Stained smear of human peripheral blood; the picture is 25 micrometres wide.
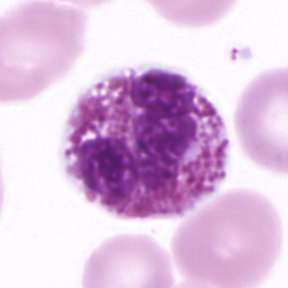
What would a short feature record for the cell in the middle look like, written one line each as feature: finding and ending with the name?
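Outline: round
Size: about 14 micrometres across
Nucleus: divided into more than one lobe
Chromatin: dense, dark purple, clumped
Cytoplasm: filled with coarse, round granules
Name: eosinophil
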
